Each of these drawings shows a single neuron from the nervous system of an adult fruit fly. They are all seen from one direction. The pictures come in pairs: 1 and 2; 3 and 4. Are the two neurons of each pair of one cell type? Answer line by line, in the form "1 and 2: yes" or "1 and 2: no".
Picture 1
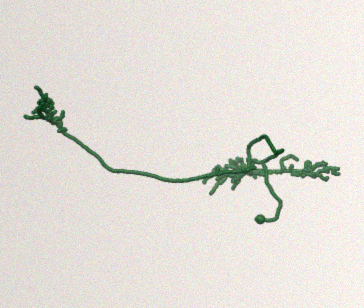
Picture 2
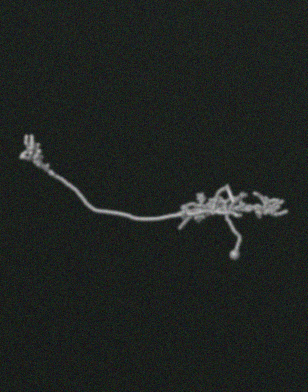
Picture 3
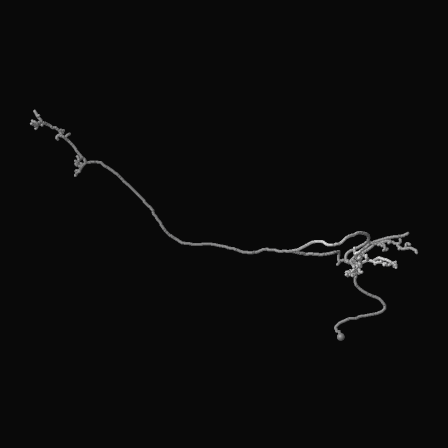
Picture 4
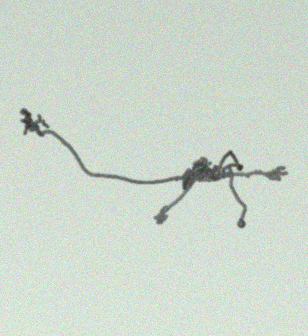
1 and 2: yes
3 and 4: no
